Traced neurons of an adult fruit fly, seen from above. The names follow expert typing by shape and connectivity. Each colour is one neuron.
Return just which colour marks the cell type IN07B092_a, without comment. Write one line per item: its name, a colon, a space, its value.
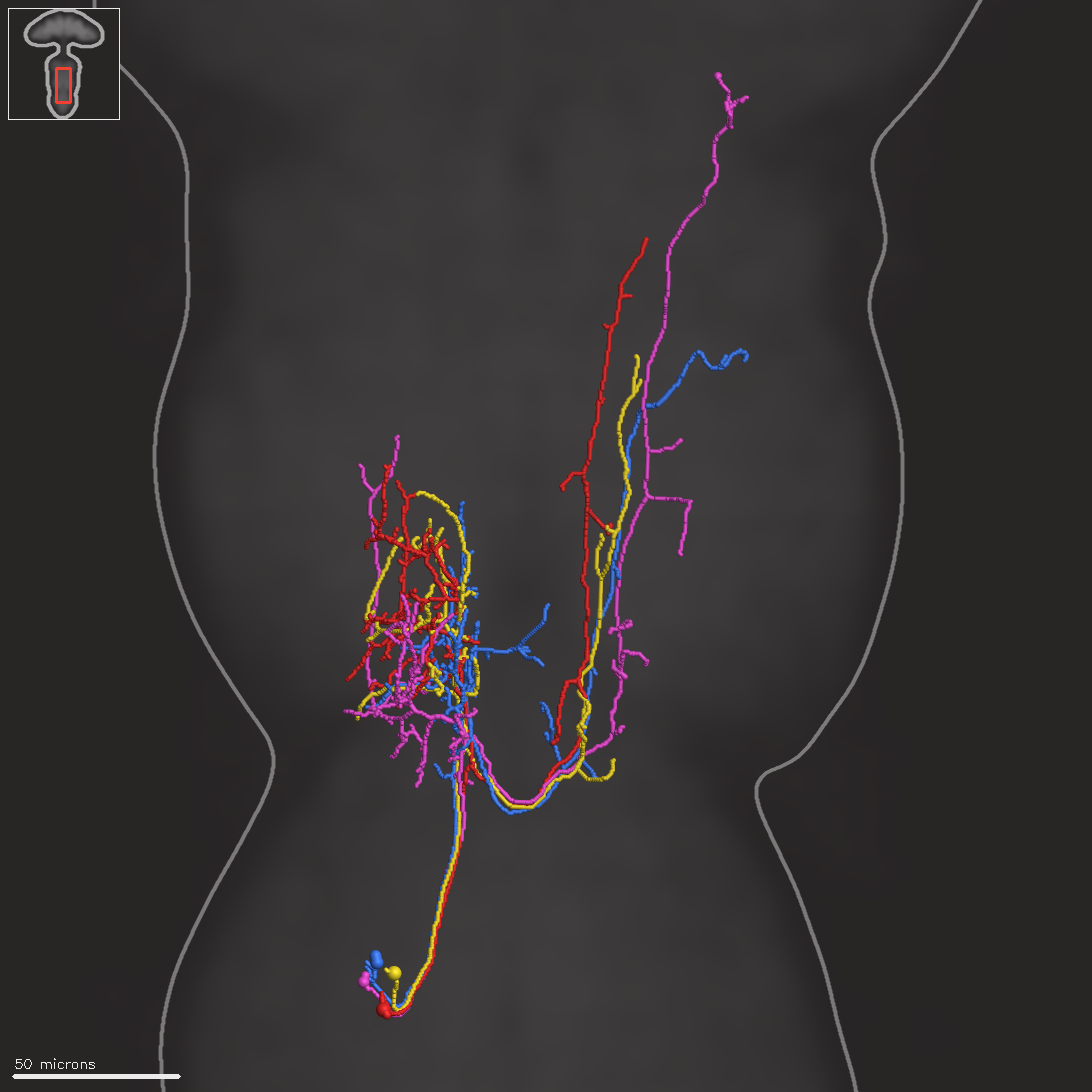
colour: red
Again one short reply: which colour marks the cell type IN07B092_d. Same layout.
colour: yellow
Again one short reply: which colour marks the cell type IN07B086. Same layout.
colour: blue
